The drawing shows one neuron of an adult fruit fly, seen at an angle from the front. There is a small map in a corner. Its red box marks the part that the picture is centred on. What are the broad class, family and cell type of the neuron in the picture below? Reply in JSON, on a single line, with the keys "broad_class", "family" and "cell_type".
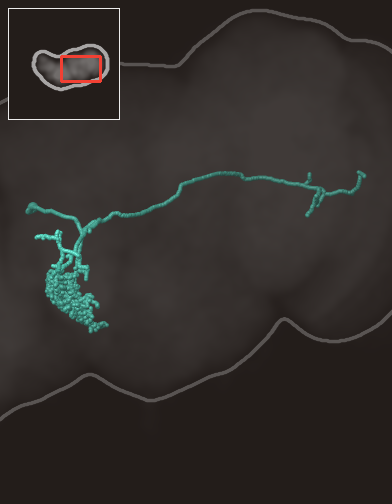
{"broad_class": "central-brain intrinsic neuron", "family": "hemilineage VLPl&p2_posterior", "cell_type": "WED114"}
